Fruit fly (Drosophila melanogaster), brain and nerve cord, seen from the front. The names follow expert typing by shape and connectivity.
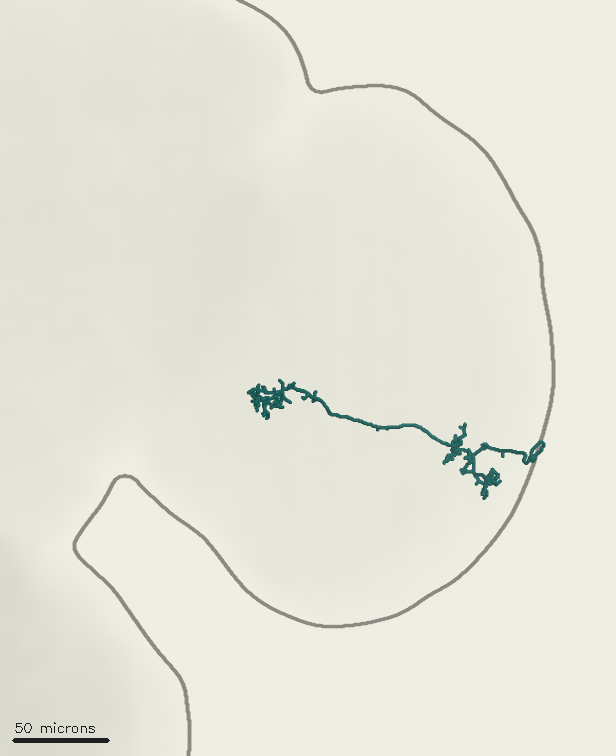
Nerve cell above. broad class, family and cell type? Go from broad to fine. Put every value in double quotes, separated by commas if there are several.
"optic-lobe intrinsic neuron", "Tm", "Tm5Y"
